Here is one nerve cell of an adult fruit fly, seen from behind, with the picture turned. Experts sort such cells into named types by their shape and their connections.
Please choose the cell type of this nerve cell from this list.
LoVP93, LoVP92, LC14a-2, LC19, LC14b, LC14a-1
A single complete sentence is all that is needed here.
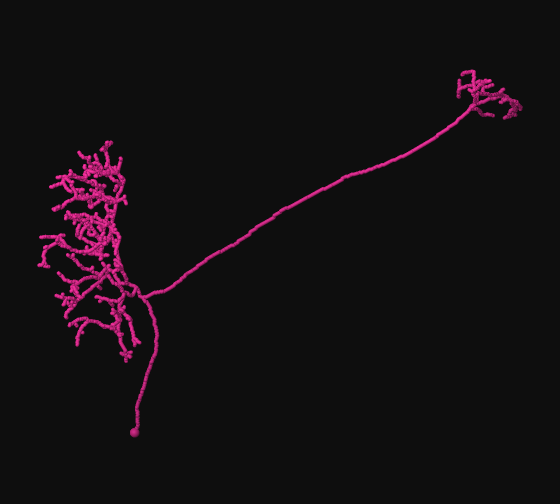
It is LC19 that is the cell type of the nerve cell.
